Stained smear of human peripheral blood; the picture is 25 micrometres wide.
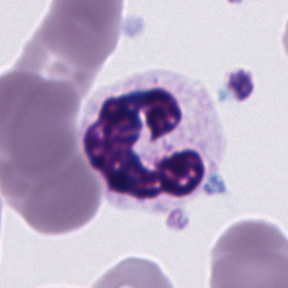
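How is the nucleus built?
It is divided into separate lobes, which curve into a C shape opening toward the right.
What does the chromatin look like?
Dark purple and densely clumped.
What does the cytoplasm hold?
Fine, small pinkish-violet granules.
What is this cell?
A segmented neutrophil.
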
